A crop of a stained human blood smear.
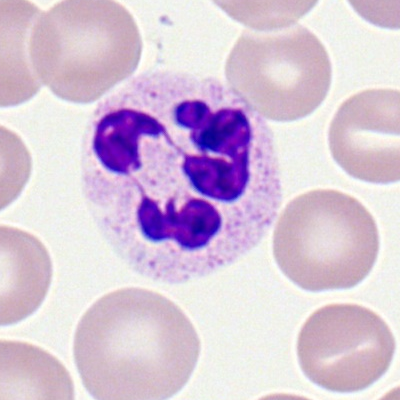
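Segmented neutrophil. First, the nucleus: split into several separate lobes, linked by thin strands and arranged in a ring around a pale central patch of cytoplasm. Next, the cytoplasm: pale pink. Last, the granules: fine and pinkish-violet, scattered throughout the cytoplasm.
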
